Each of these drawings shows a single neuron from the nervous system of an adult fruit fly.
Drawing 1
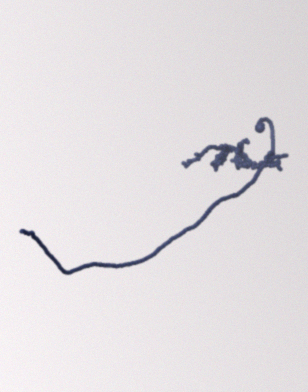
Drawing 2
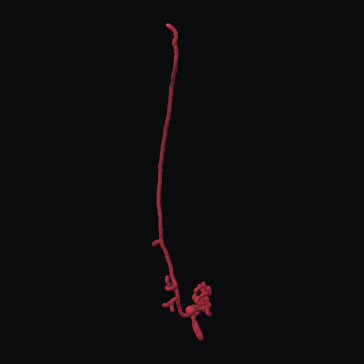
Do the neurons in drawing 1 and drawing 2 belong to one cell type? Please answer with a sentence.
They are of the same cell type.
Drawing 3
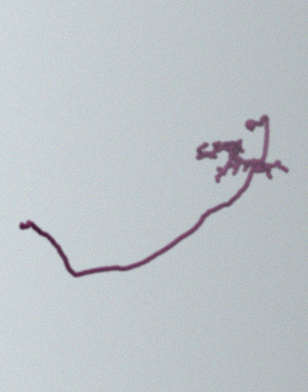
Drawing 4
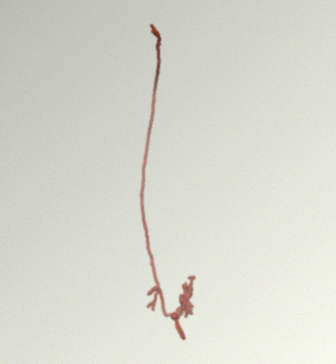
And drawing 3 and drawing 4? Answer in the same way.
They are of the same cell type.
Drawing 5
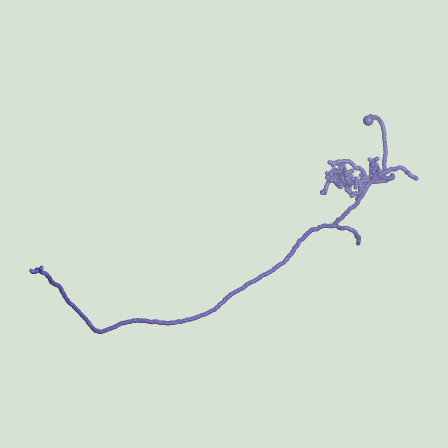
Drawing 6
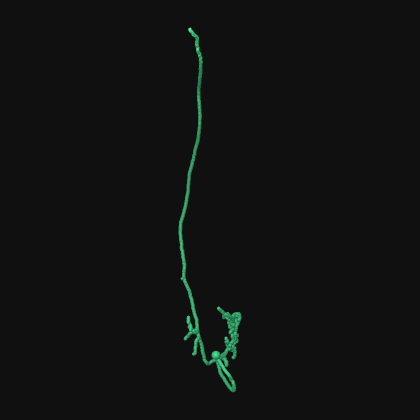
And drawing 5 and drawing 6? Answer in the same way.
They are of the same cell type.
